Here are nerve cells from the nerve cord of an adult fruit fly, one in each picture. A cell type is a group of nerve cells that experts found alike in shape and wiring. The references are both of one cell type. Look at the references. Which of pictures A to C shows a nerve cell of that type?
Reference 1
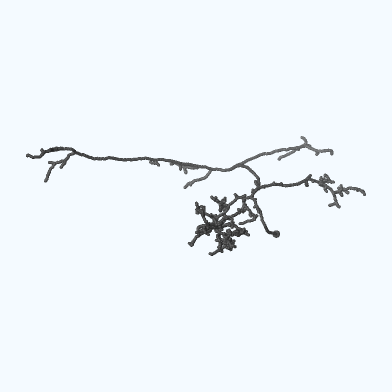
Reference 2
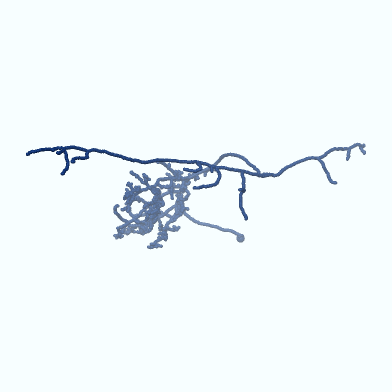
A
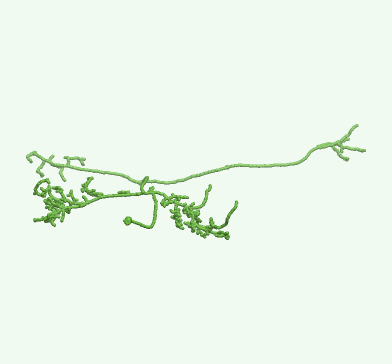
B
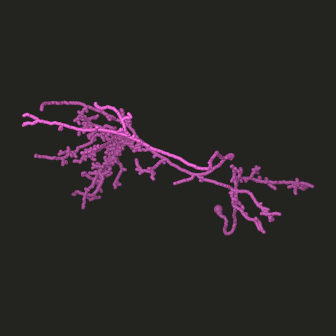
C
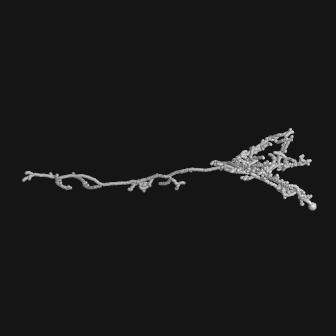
Picture A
